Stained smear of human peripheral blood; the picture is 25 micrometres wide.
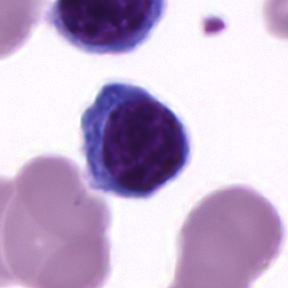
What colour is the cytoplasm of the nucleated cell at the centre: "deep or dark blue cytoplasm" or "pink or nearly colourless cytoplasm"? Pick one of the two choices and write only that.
Deep or dark blue cytoplasm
